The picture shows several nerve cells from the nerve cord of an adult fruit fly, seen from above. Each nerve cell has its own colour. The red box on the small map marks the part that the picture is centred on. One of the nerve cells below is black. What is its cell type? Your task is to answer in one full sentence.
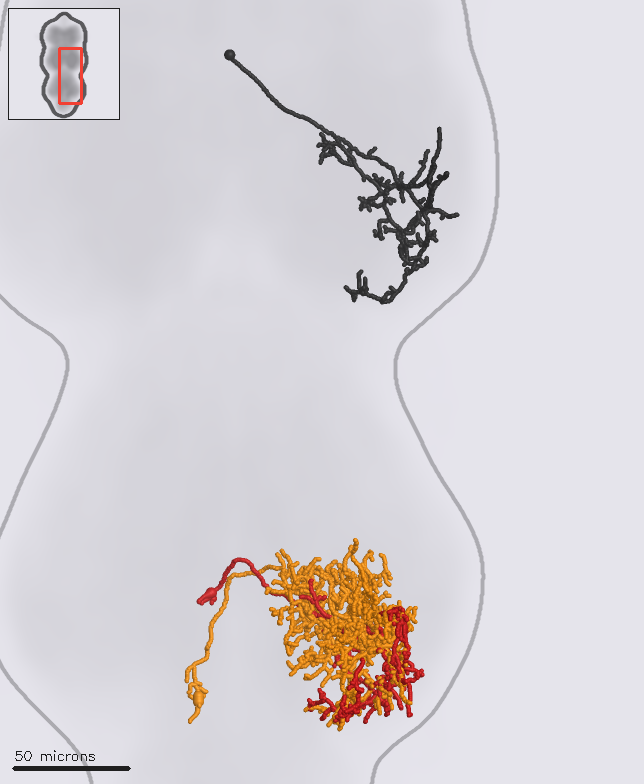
By cell type, this neuron is classified as IN13B094.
